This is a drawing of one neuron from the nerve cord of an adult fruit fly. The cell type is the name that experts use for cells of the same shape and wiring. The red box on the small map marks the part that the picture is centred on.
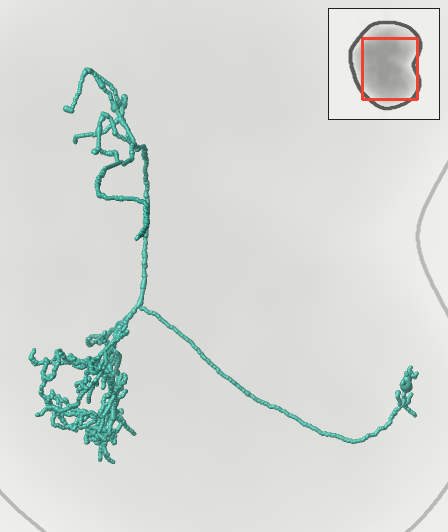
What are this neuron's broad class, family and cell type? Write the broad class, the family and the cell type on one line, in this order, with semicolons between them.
ascending neuron; hemilineage 07B; AN07B041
